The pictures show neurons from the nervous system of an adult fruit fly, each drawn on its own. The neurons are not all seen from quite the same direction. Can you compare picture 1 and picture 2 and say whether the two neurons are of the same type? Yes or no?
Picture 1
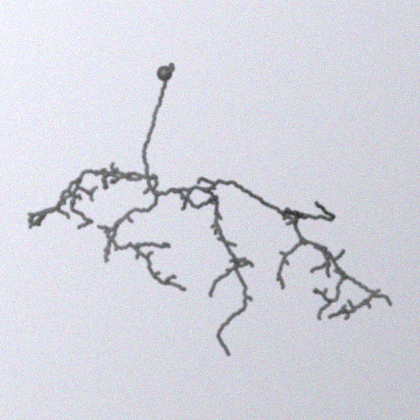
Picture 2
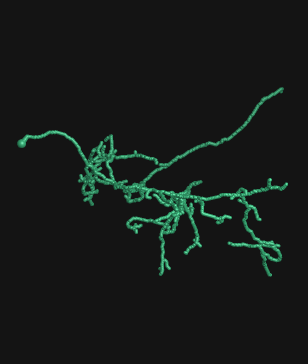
yes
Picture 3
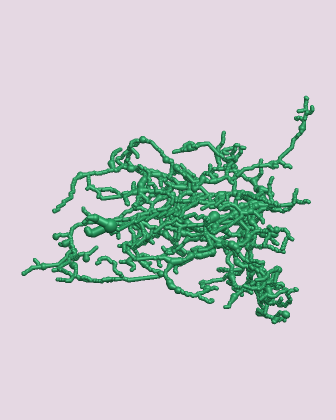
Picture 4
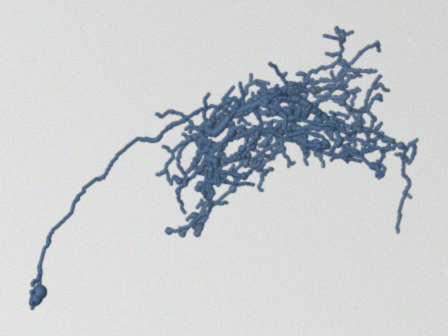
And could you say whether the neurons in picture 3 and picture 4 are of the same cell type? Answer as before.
yes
